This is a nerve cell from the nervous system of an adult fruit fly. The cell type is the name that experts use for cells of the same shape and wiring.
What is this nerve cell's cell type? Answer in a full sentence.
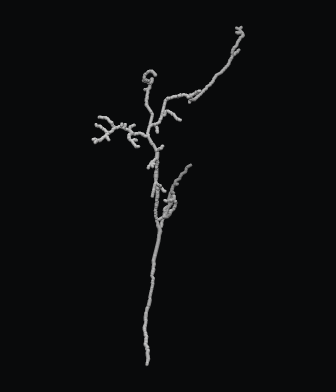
The cell type is SNpp62.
